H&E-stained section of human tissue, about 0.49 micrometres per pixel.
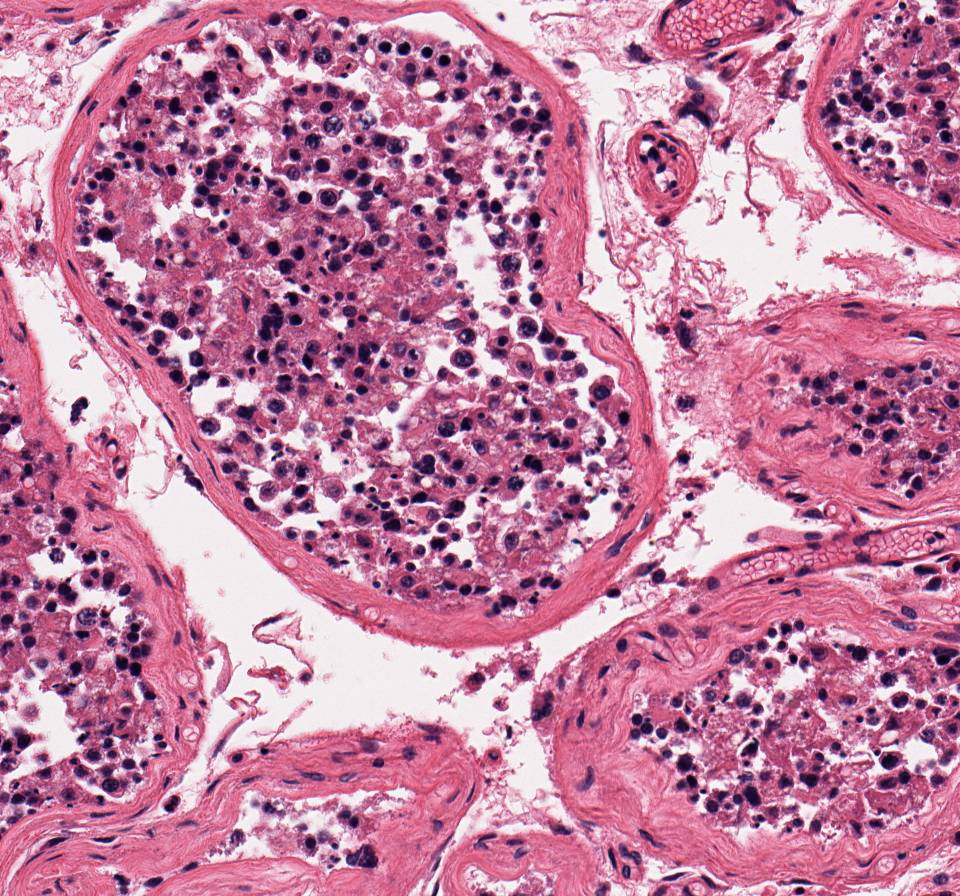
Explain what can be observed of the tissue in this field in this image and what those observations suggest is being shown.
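Each tubule has a thick, layered, pink fibrous wall with flattened spindle-shaped nuclei. Loosely packed, discohesive rounded cells fill the tubules, with no orderly layering against the wall. Many have small, dense, dark, shrunken nuclei. This is testis.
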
